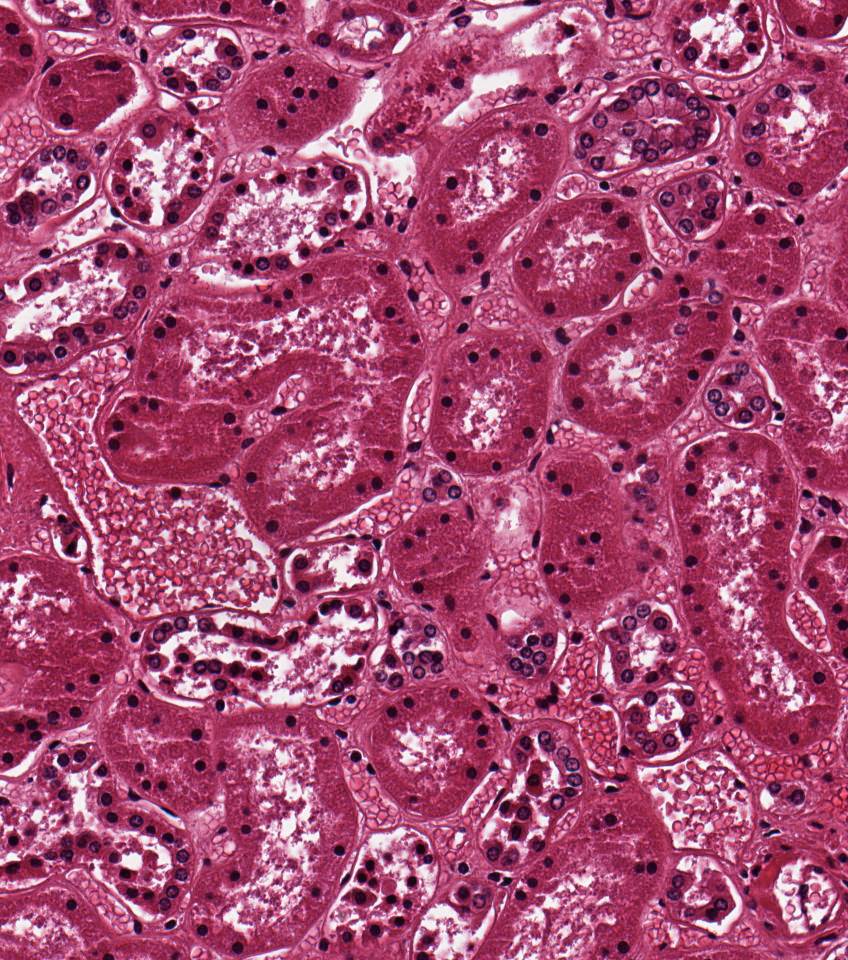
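Renal cortex: closely packed tubules fill the field in round, oval and elongated profiles, with narrow spaces between. Most are large, lined by cells with abundant, deeply eosinophilic, granular cytoplasm and no visible borders between neighbours. Their round, dark nuclei sit widely spaced around each profile.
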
